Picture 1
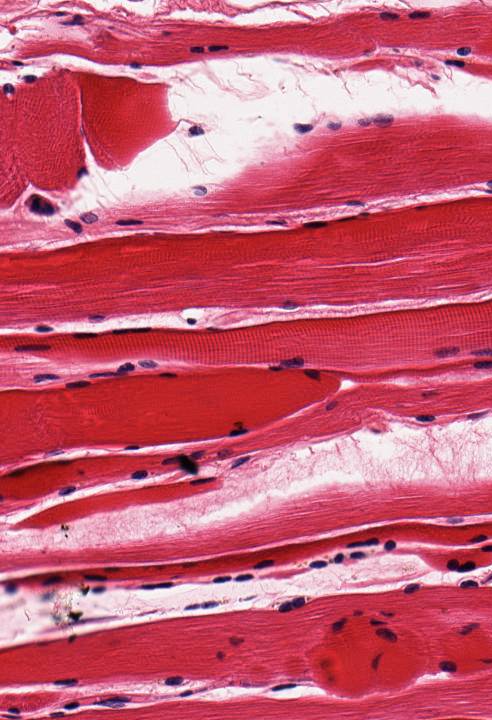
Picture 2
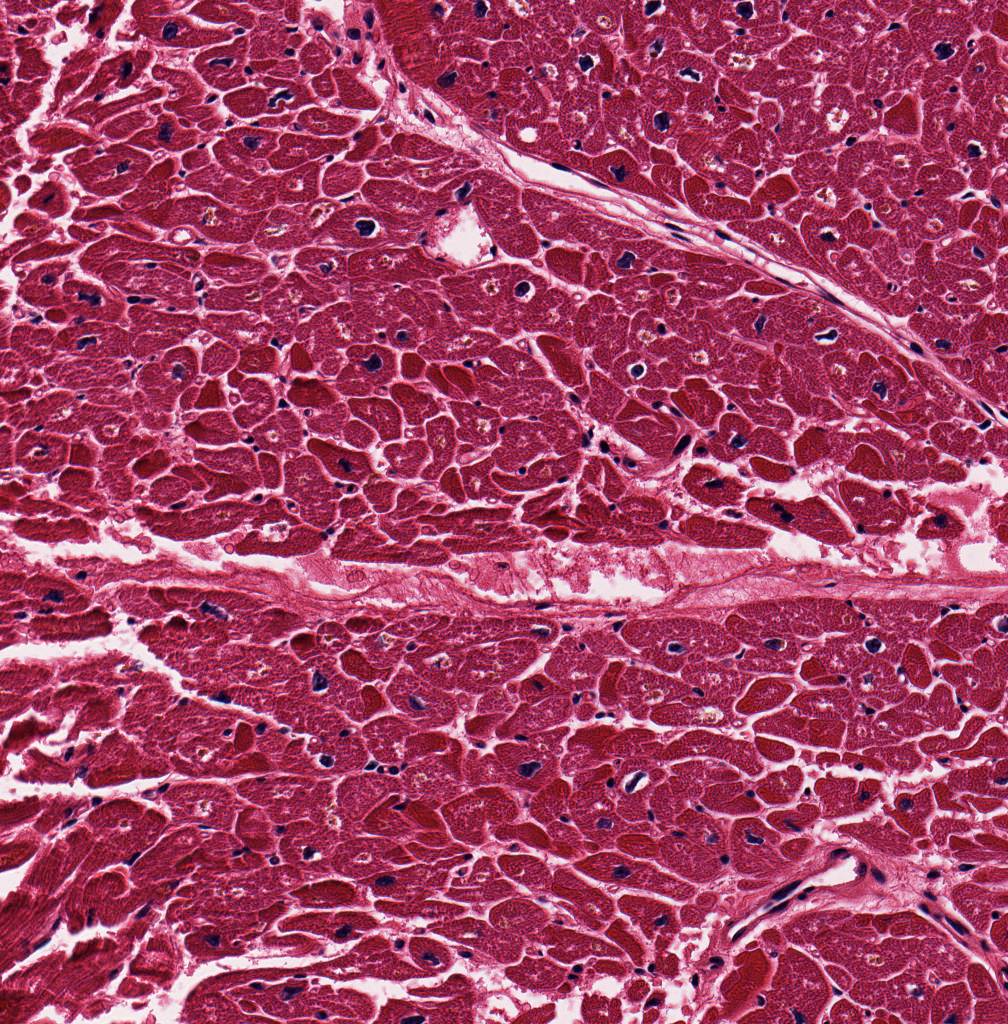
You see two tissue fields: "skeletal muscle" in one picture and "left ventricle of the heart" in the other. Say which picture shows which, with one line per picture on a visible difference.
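Site of picture 1: skeletal muscle. The fibre nuclei lie at the edges of the fibres rather than in their centres.
Site of picture 2: left ventricle of the heart. Many fibres show small yellow-brown granules clustered next to the central nucleus.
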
